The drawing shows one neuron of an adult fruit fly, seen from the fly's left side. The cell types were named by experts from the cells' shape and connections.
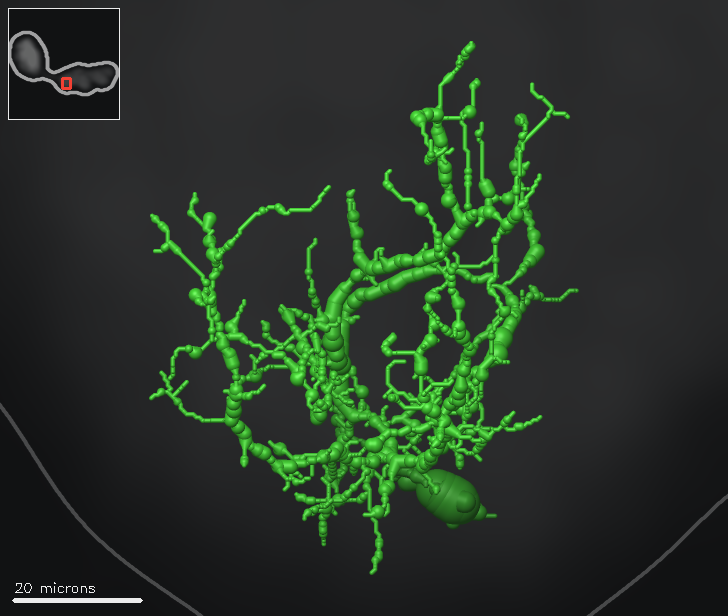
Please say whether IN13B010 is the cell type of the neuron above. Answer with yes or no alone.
yes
